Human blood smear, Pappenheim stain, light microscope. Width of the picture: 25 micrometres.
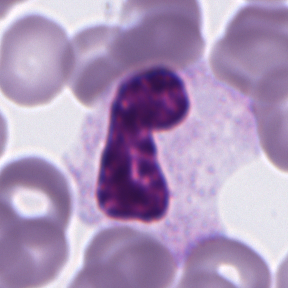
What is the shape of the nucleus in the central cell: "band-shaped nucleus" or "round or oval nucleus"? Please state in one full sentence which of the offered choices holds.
The nucleus of the cell is curved into a band that has no separate lobes.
